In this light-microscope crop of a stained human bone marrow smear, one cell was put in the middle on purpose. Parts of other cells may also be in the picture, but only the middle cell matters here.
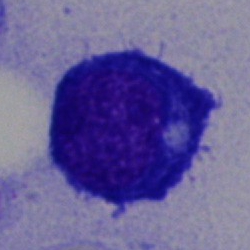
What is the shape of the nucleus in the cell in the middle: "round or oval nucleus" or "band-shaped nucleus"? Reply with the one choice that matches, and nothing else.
Round or oval nucleus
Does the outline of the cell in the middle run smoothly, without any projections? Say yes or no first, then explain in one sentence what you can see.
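No. Fine short hair-like projections extend from the cell surface.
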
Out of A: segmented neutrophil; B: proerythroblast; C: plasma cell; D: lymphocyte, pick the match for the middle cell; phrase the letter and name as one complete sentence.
Option B correctly names the cell in the middle as a proerythroblast.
